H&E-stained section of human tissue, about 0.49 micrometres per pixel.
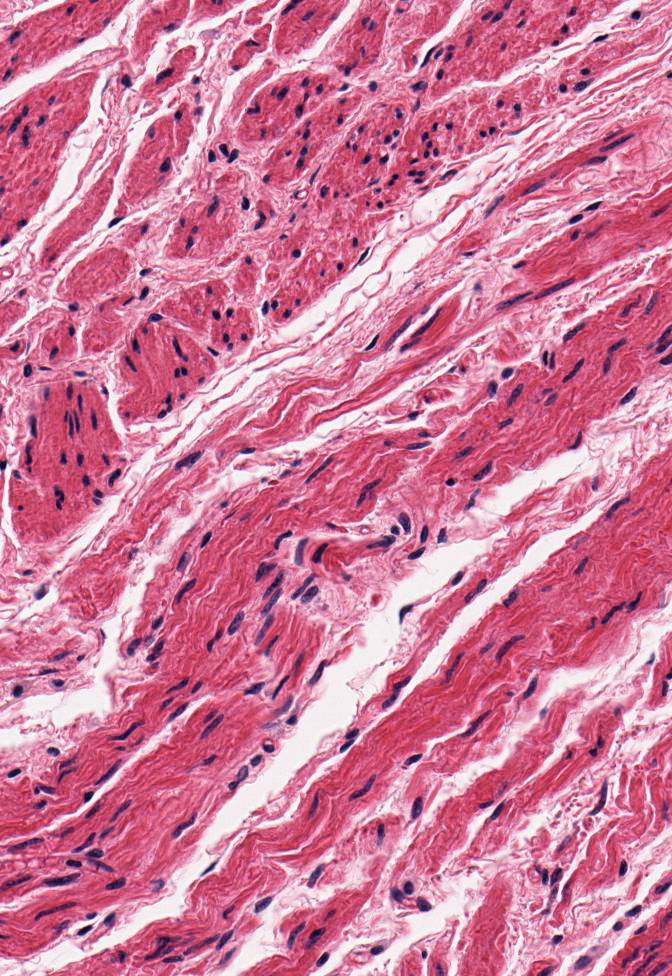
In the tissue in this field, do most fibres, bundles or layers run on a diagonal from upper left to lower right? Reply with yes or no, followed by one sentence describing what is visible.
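No. Across the lower right two-thirds of the field the muscle bundles run diagonally from lower left to upper right.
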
